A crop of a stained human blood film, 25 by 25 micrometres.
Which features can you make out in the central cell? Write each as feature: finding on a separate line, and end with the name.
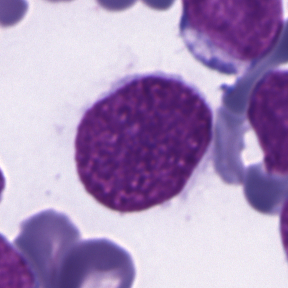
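Nucleus: rounded oval, smooth outline, no notch or lobes
Nuclear size: about 13 by 11 micrometres
Chromatin: finely stippled, evenly spread
Nuclear stain: reddish purple throughout
Cytoplasm: scant, at most a very thin pale rim
Name: myeloblast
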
